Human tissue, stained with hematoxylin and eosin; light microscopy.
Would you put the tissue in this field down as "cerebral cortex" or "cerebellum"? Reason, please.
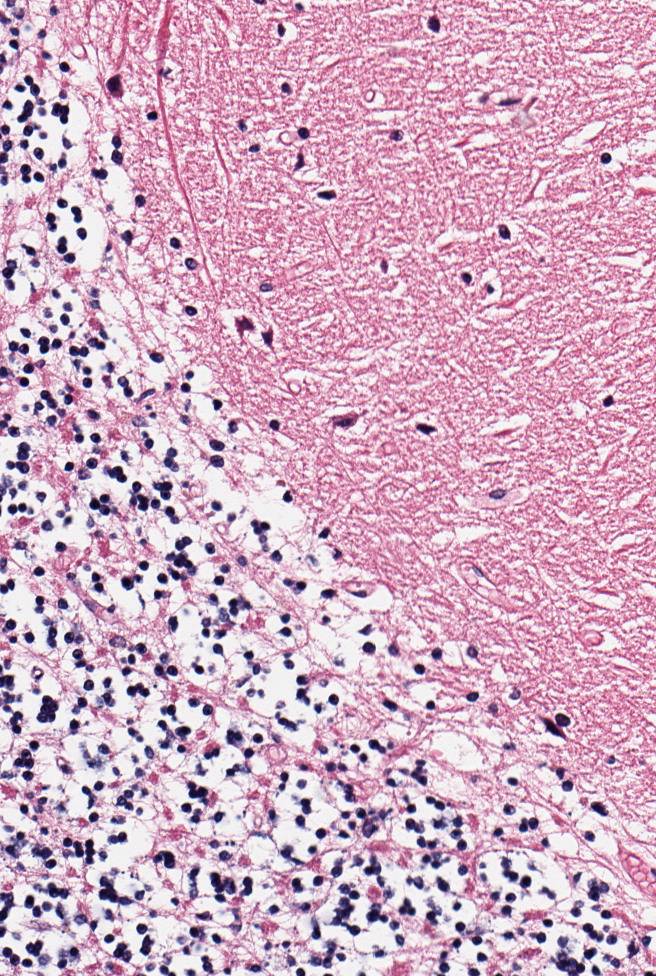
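This is cerebellum.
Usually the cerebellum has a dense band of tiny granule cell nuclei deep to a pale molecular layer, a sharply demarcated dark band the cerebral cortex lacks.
First, a diagonal boundary divides the field; second, the lower-left zone is packed with small, round, dark nuclei with little cytoplasm; third, the upper-right zone is pale pink, finely fibrillary neuropil with few single nuclei.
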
